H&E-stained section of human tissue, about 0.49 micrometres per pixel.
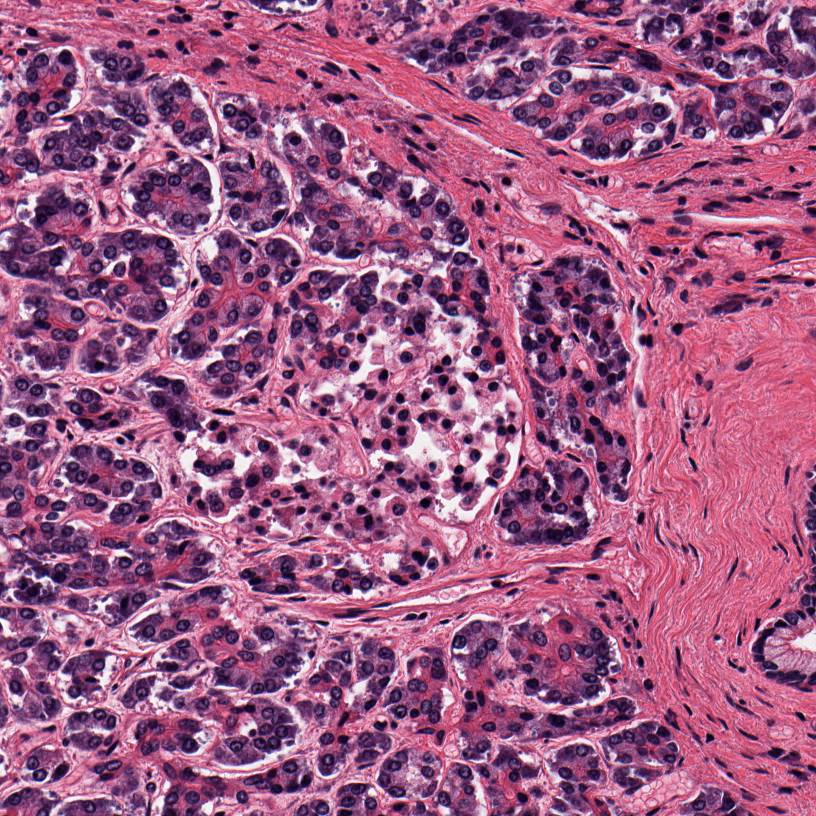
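Pancreas. Left and centre: mostly glandular tissue of small rounded acini packed into lobules. Acinar cells: granular purple cytoplasm, round nuclei toward each acinus's base. Centre: a large rounded cell cluster, its cytoplasm paler than that of the surrounding acini. Right side: a band of dense pink collagen in wavy fibres with scattered spindle-shaped nuclei.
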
